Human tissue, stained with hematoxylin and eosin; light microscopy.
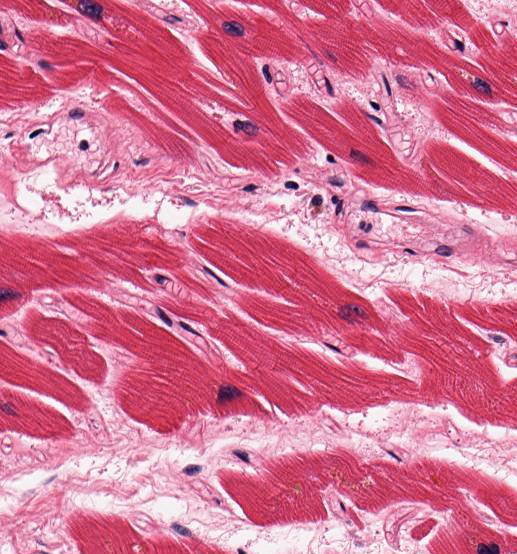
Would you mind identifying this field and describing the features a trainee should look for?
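Field: myocardium. Muscle fibres branch and join neighbours, not separate parallel cylinders.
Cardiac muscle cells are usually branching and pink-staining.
Cytoplasm deep pink, with fine lengthwise myofibrils.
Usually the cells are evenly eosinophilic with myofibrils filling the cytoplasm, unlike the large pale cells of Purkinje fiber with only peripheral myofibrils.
Bundles run obliquely, separated by pale, loose, wispy connective tissue with scattered small elongated dark nuclei.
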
